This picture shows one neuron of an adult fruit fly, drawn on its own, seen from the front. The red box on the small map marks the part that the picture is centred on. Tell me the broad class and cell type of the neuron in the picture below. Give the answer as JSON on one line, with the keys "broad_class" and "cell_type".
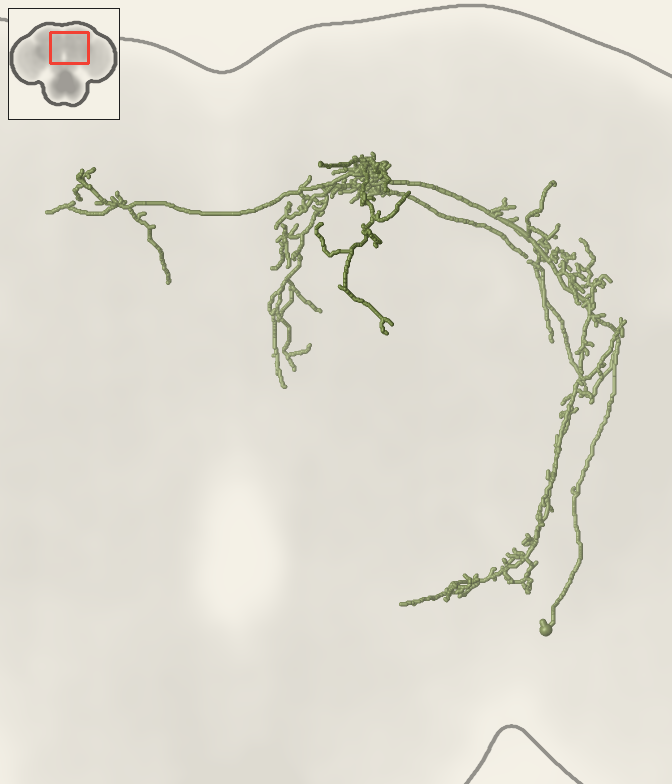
{"broad_class": "central-brain intrinsic neuron", "cell_type": "ATL041"}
